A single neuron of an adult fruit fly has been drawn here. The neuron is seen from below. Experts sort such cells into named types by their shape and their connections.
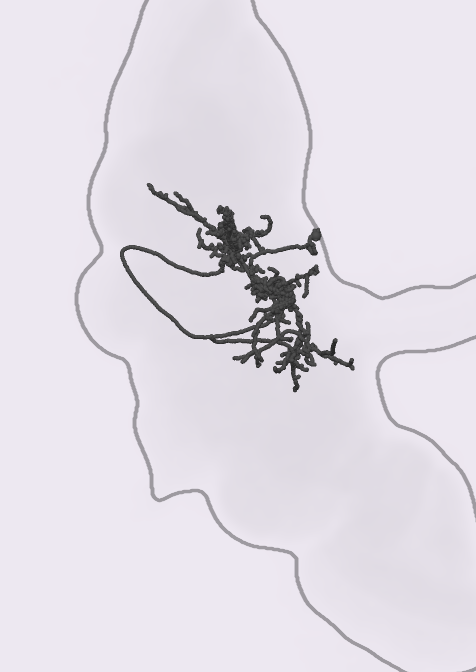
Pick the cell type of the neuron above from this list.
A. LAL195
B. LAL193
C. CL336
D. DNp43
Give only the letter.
C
